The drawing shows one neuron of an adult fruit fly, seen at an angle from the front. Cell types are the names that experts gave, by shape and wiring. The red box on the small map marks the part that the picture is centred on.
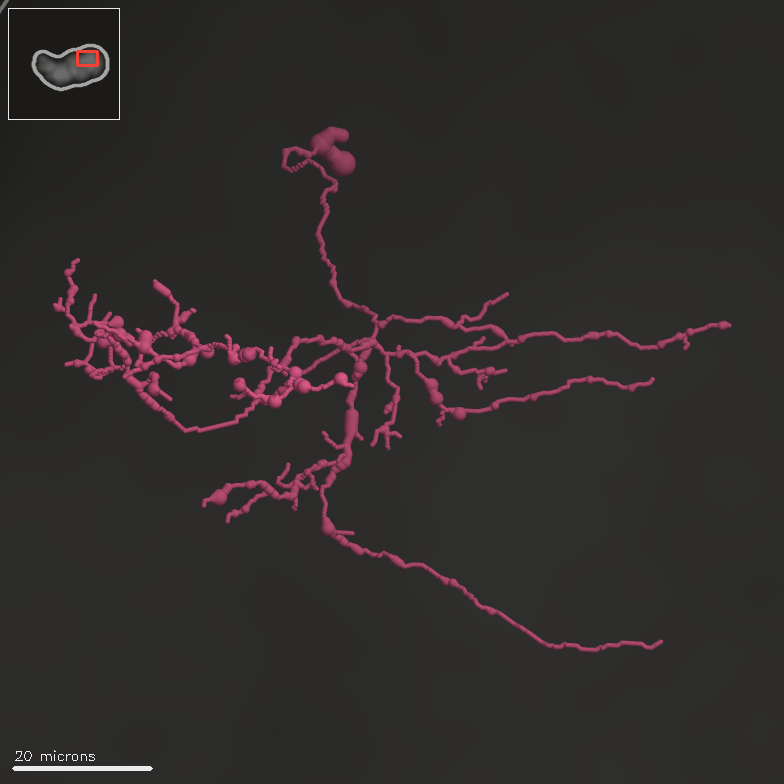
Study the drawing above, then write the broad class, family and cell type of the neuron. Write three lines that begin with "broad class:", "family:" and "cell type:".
broad class: central-brain intrinsic neuron
family: hemilineage CLp2
cell type: SMP267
